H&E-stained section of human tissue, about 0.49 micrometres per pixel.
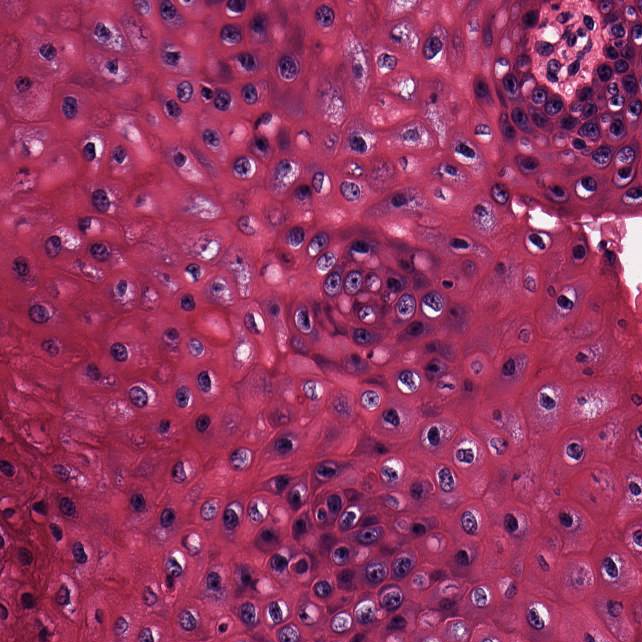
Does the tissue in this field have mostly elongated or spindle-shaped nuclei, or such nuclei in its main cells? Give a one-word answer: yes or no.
No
